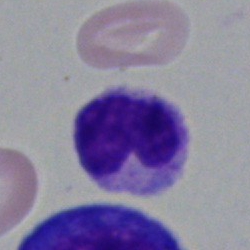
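Metamyelocyte, the central cell in a stained human bone marrow smear. The outline is roughly round. An indented nucleus fills most of the cell, its notch opening toward the bottom. Most of the visible cytoplasm lies at the bottom of the cell, in and around the nuclear notch.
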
